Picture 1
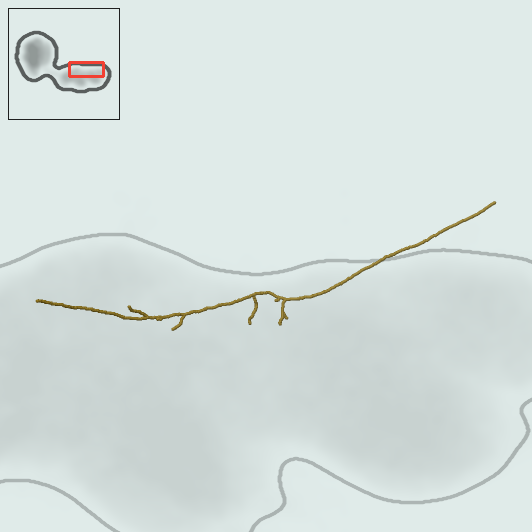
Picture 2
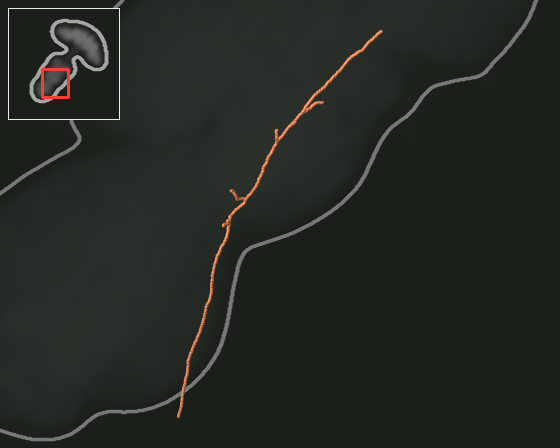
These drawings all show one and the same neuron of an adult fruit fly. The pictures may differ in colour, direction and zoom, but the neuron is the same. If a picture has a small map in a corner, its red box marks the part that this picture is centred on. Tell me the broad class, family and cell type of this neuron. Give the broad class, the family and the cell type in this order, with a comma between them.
sensory neuron entering the nerve cord, class mechanosensory proprioceptive, SApp05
